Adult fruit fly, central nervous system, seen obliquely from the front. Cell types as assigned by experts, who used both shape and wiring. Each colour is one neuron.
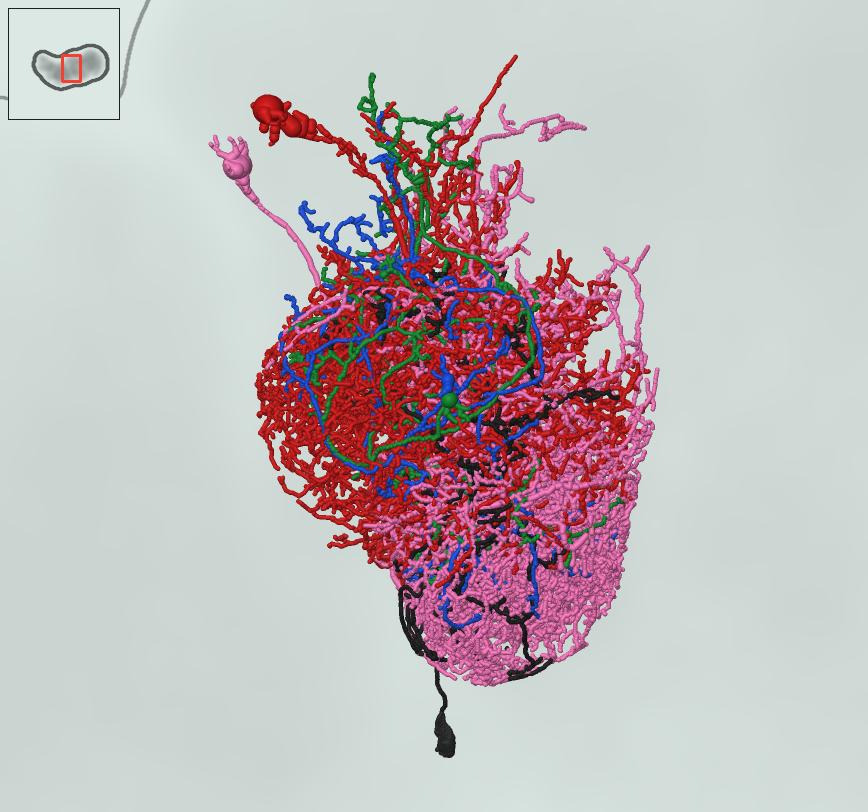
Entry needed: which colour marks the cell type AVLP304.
blue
